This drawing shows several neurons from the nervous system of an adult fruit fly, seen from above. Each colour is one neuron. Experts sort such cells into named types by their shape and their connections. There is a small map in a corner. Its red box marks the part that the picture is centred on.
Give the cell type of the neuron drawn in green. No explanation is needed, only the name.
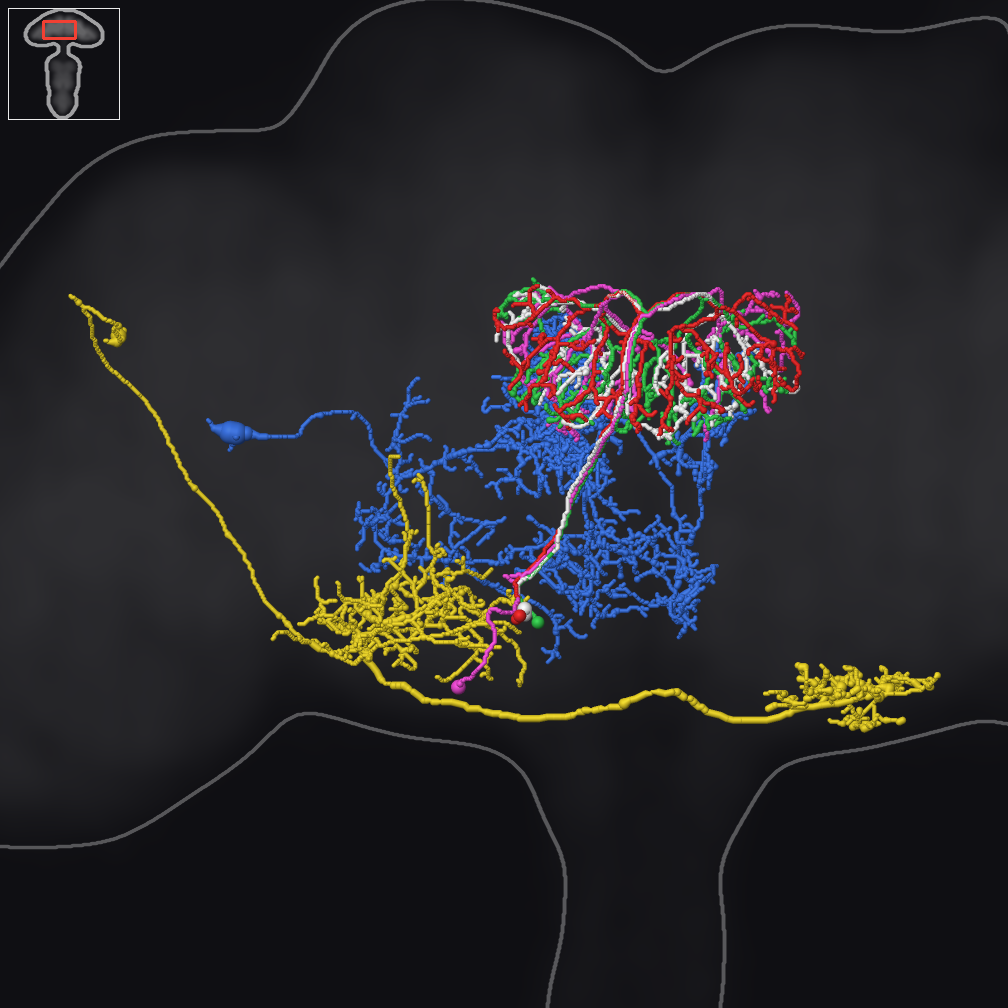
FB5U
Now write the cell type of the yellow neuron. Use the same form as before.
PS303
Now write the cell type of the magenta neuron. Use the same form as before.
FB4Z_b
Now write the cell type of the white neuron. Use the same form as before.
FB5R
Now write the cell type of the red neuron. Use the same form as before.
FB5S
